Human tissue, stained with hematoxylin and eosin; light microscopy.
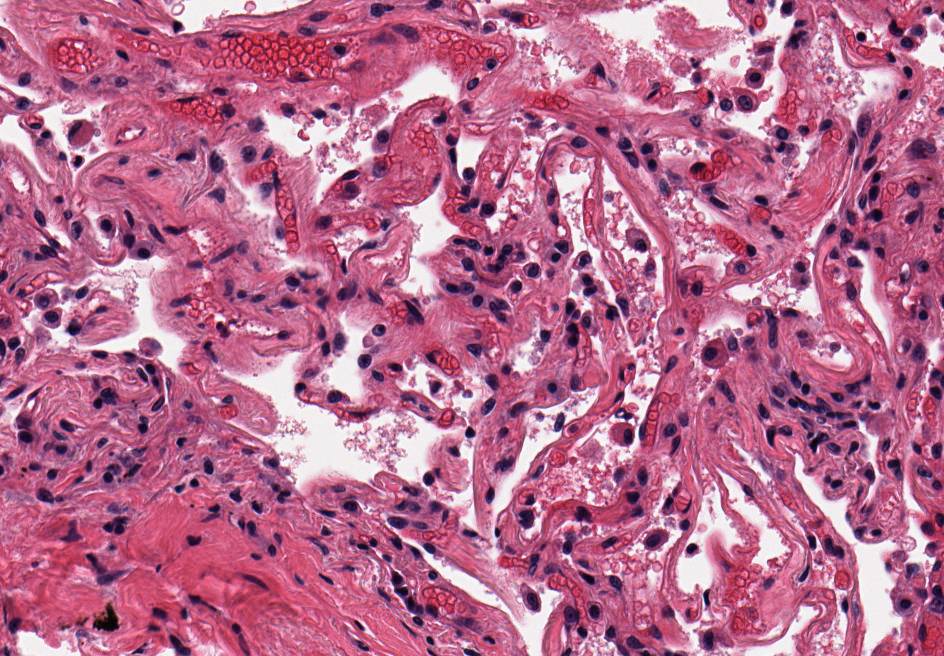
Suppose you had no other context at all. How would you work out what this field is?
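First, the name: alveolus. Second, the pattern: across the centre and right, thin wavy branching septa enclose irregular empty spaces.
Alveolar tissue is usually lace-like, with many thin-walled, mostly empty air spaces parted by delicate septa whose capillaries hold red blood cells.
Third, the capillaries within these septa are distended and packed with red blood cells.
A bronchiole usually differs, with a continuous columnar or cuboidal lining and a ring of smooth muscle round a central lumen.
Fourth, the lower left corner is a solid mass of dense pink fibrous tissue without spaces.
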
